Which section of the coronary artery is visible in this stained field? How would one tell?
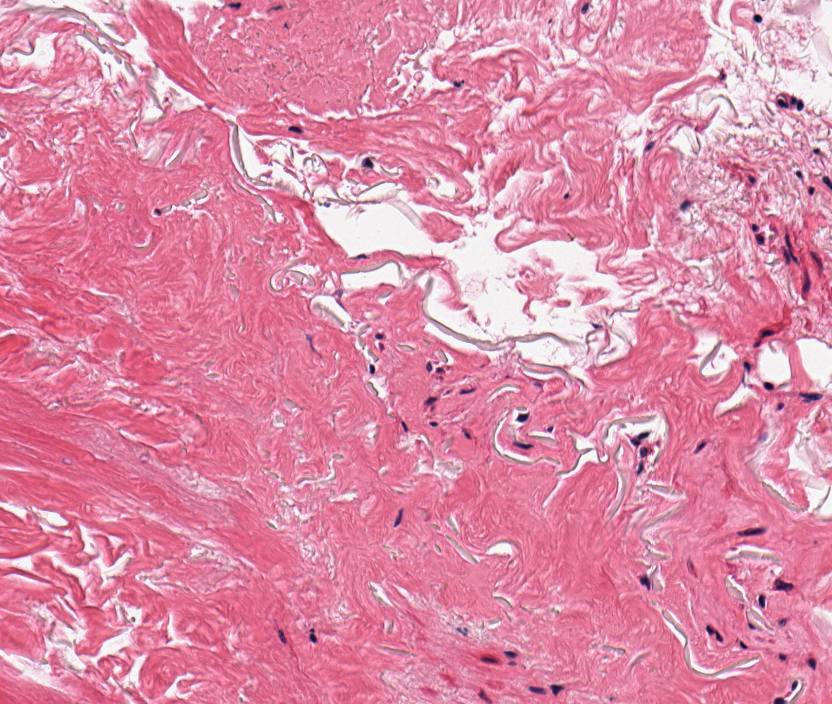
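Here we have the tunica adventitia. Dense pink-staining collagen fills almost the whole field, with sparse cells, seen mainly as small dark elongated nuclei between the bundles.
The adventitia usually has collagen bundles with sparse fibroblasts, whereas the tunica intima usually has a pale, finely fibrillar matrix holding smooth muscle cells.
Neither epithelium nor fat cells appear anywhere.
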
